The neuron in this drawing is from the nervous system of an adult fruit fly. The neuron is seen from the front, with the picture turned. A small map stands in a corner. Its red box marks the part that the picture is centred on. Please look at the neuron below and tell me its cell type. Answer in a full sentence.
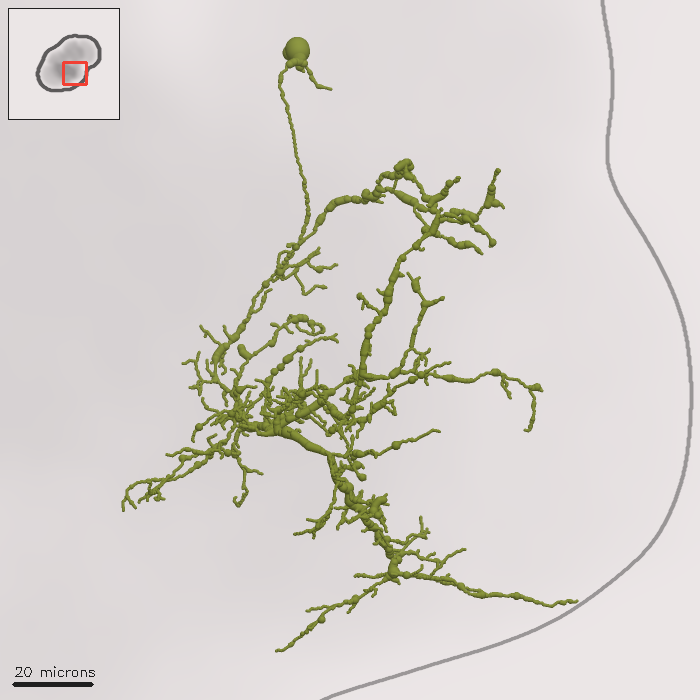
The cell type is IN11A007.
